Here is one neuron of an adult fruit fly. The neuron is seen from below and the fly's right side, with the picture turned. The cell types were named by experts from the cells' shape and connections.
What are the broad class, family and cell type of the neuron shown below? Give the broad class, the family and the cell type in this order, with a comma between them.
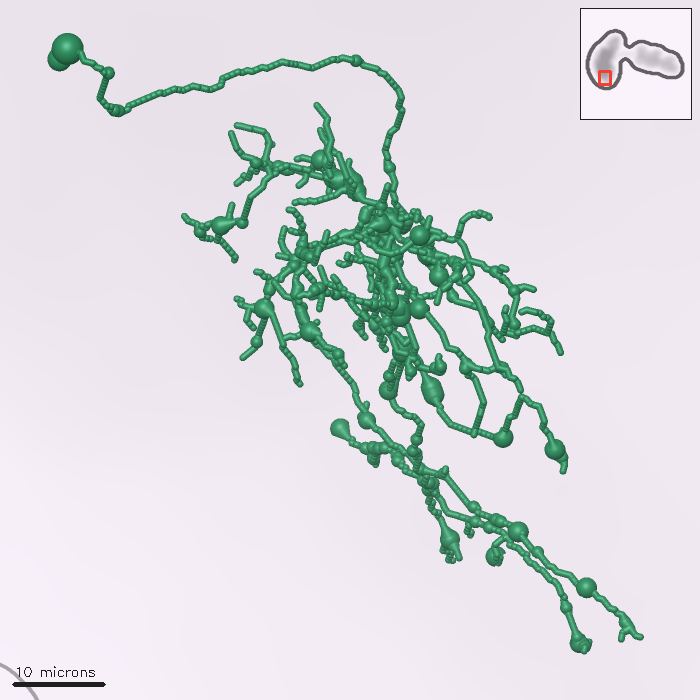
optic-lobe intrinsic neuron, Cm, Cm8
